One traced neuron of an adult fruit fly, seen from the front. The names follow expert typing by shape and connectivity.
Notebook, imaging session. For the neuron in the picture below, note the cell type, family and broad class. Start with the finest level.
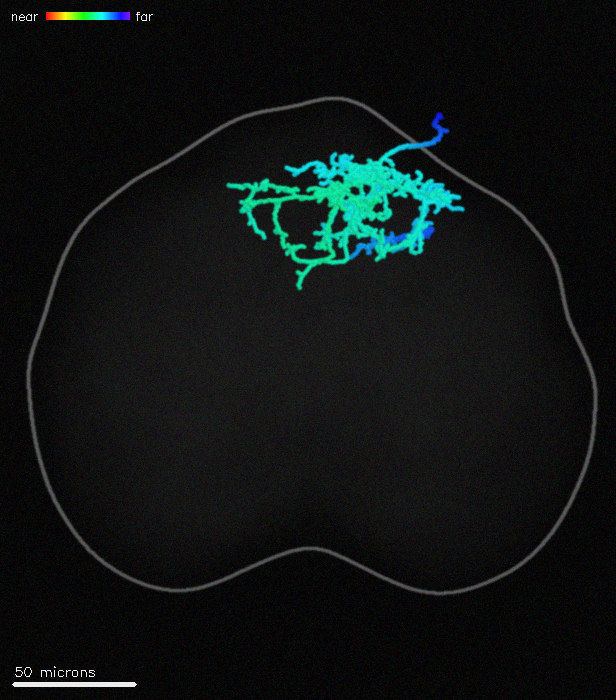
MNad32; hemilineage 03B; motor neuron of the nerve cord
